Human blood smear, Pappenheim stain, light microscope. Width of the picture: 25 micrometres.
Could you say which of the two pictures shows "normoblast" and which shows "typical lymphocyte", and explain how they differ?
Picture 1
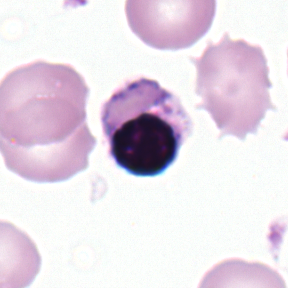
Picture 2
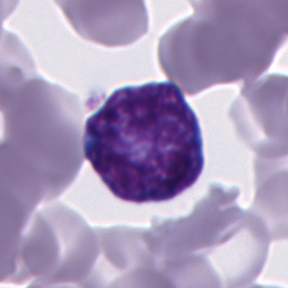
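Of the two, picture 1 holds the normoblast and picture 2 the typical lymphocyte. Size comes first: the normoblast is about 8 micrometres across, the typical lymphocyte about 11.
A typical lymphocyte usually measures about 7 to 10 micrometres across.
The nucleus is next: in the normoblast it is about 6 micrometres across, fills about 50% of the cell's area and lies toward the bottom, whereas in the typical lymphocyte it fills about 90%. Both nuclei are round in outline, and the lymphocyte's has no notch, indentation or lobes.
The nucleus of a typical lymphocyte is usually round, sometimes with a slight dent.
Chromatin follows: the normoblast's is dense and almost black, with little visible structure, while the lymphocyte's is dark purple and coarsely clumped.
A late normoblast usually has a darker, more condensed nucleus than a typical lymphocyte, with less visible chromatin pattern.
The cytoplasm comes after that: the normoblast shows a few small dark purple specks along its upper edge, and the lymphocyte shows no granules. The outline is the last difference, slightly uneven along the normoblast's upper border but smooth and regular in the lymphocyte. The two agree in showing no nucleolus and no vacuoles.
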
